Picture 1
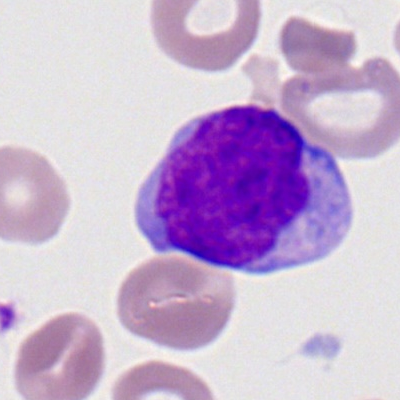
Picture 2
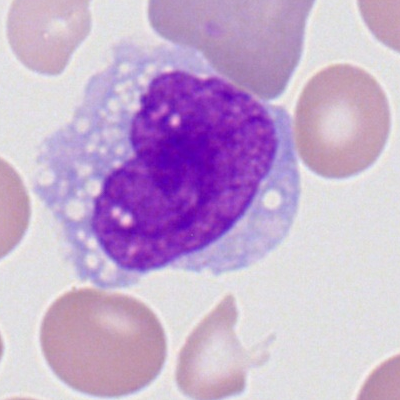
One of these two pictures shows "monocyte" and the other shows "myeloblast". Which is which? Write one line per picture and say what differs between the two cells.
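Picture 1 shows a myeloblast: The cytoplasm contains no clear vacuoles.
Picture 2 shows a monocyte: Many small clear vacuoles fill the cytoplasm, most crowded on the left side.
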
